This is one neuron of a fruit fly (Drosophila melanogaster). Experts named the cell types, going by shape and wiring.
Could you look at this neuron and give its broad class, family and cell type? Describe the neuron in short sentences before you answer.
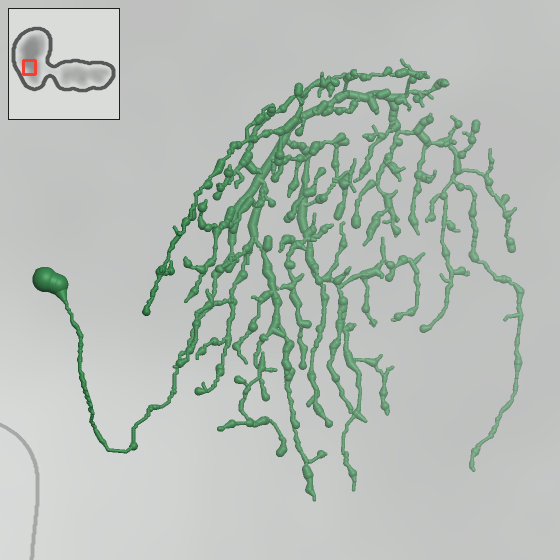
Its cell body lies on the left of the picture. As drawn here it is about as wide as it is tall. Its broad class is optic-lobe intrinsic neuron. Its family is Dm. Its cell type is Dm18.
